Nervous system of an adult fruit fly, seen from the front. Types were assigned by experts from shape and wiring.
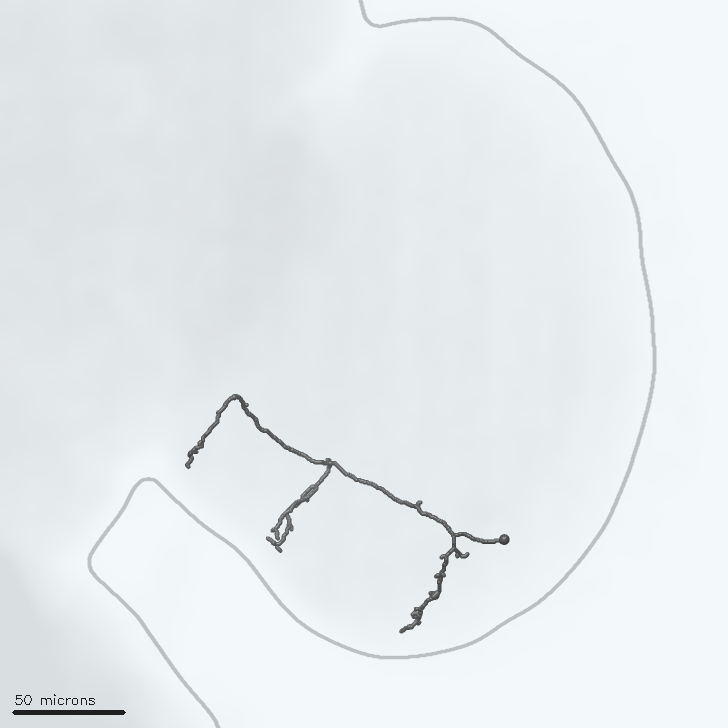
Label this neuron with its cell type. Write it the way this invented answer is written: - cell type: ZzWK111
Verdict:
- cell type: TmY9a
